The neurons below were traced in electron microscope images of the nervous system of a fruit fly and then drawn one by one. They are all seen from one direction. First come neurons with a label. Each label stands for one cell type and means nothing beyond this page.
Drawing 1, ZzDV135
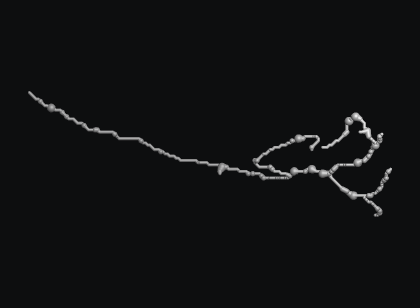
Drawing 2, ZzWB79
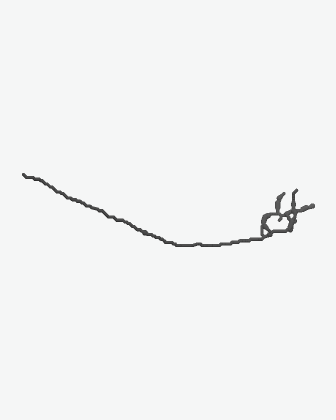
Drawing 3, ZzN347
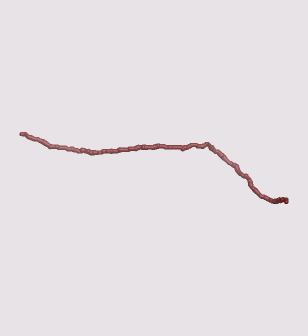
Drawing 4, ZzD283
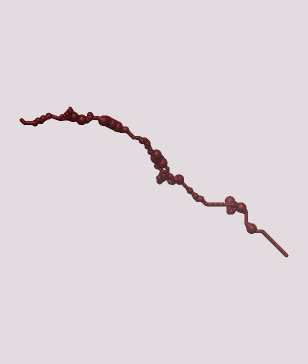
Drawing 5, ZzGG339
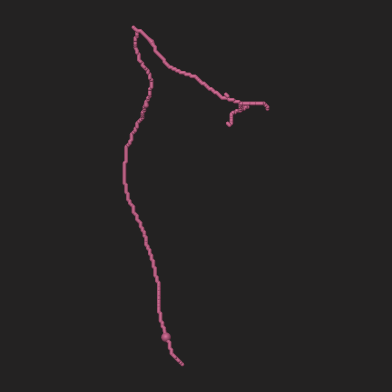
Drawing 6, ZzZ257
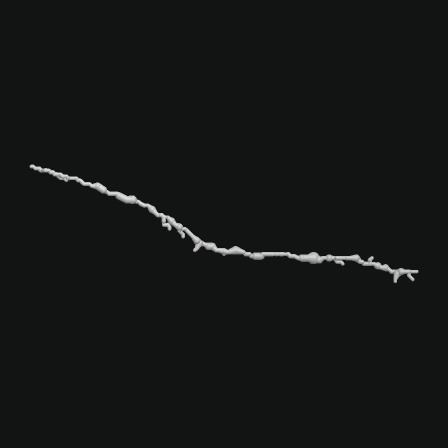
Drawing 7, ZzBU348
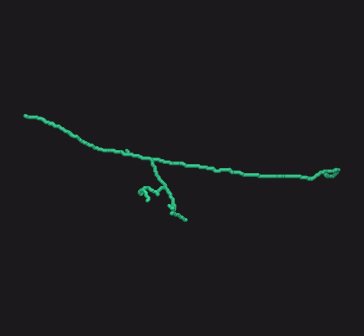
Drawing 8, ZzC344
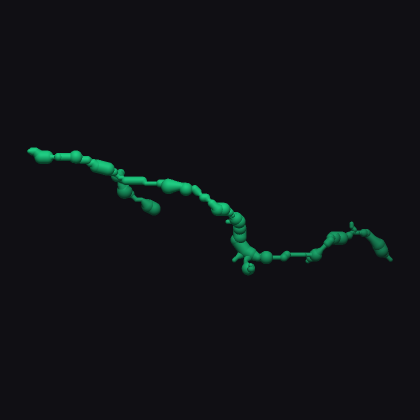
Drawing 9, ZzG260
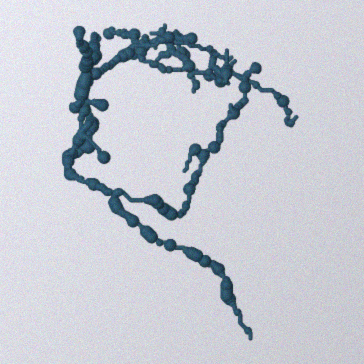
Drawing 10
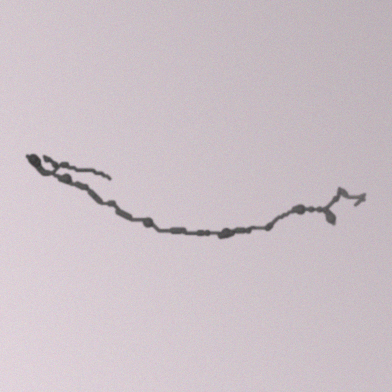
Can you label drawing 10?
ZzC344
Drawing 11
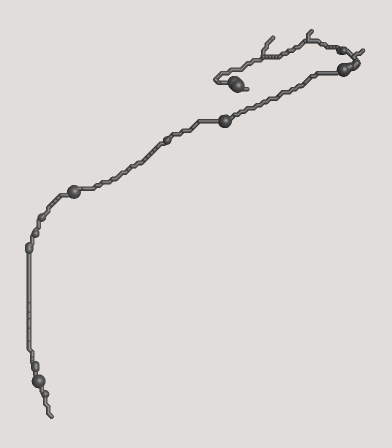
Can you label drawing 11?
ZzGG339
